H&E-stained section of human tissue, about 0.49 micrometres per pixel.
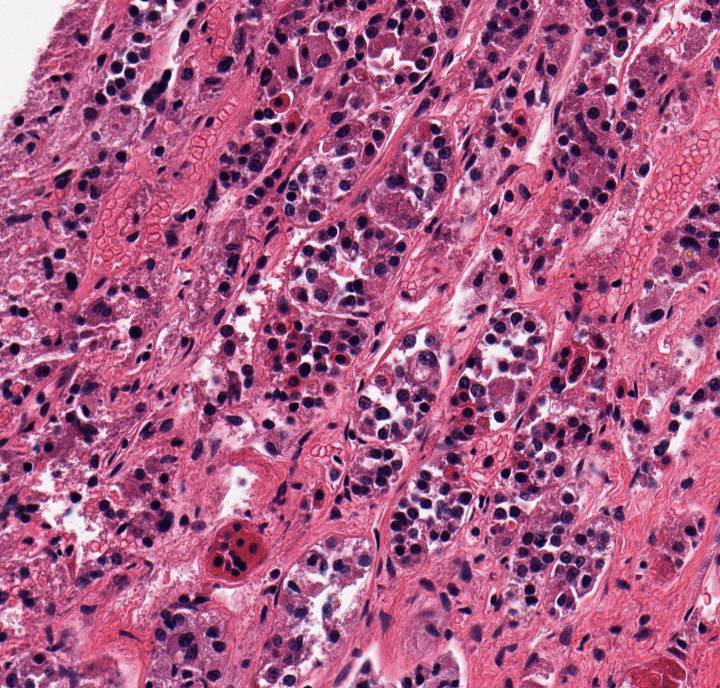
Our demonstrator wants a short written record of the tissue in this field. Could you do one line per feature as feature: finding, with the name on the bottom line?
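Cells: in the nests, some with bright red granular cytoplasm, many more with pale or purplish cytoplasm
Nuclei: mostly small, round and dark, fairly even in size
Cluster: just one, rounded, near bottom centre-left, with dense red cytoplasm and several dark nuclei
Vessels: thin-walled, packed with stacked red blood cells in the strands, clearest upper right and upper left
Tissue: pituitary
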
